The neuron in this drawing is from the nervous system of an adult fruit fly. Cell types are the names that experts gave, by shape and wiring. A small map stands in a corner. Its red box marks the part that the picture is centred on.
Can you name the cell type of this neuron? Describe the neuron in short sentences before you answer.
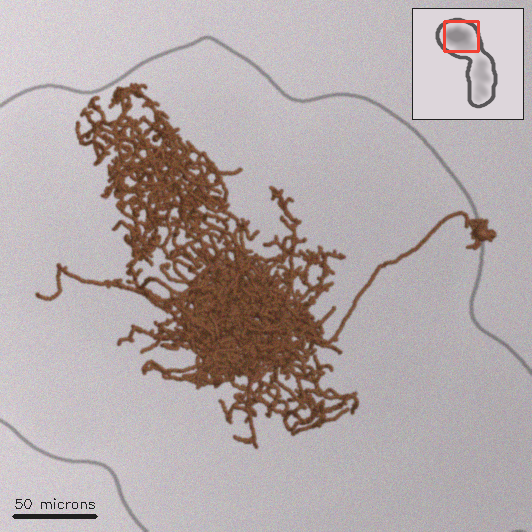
The cell body is on the right of the picture. From left to right in the picture it spans about 300 microns. It is a central-brain intrinsic neuron. Its cell type is OA-VUMa4.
